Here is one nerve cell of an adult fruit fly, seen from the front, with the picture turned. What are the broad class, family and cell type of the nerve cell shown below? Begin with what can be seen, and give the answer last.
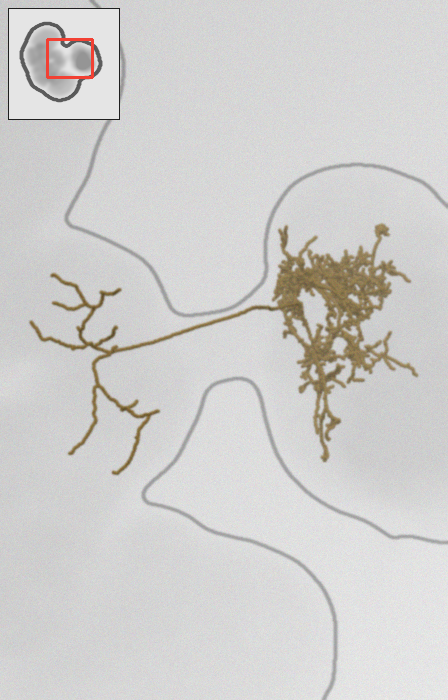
The picture shows dozens of branch ends. As drawn here it is wider than it is tall. This is an ascending neuron. The family is hemilineage 03A. The cell type is AN03A002.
